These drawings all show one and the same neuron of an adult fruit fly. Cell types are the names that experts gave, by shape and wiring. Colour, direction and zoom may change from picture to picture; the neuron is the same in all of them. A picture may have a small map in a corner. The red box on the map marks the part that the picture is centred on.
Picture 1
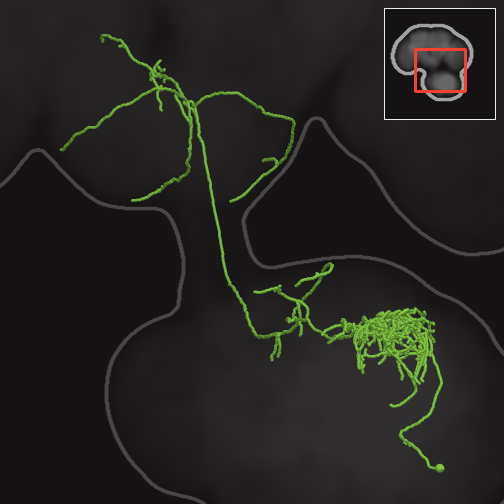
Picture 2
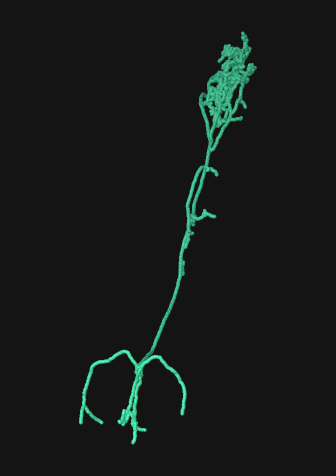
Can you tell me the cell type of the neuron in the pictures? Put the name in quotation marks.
"ANXXX169"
